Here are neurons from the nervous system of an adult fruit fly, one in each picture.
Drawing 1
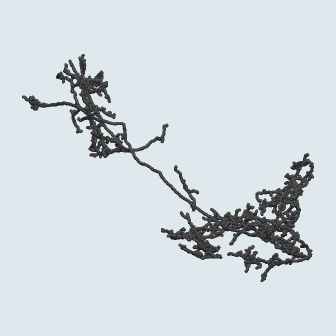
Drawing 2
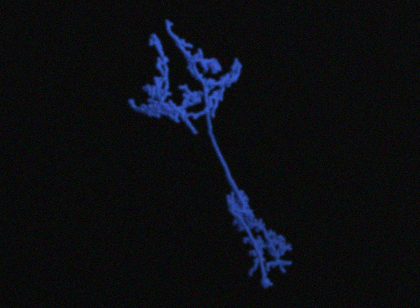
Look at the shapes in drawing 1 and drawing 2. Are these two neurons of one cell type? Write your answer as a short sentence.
They are of the same cell type.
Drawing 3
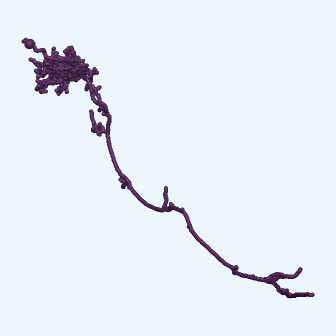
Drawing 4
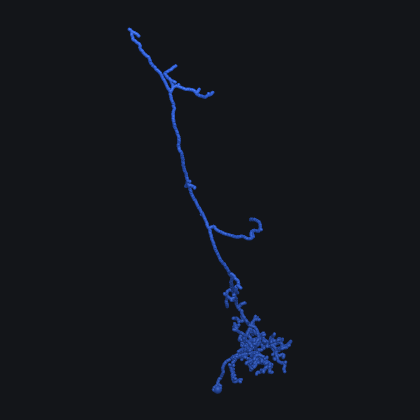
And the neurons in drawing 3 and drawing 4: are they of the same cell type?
They are of the same cell type.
